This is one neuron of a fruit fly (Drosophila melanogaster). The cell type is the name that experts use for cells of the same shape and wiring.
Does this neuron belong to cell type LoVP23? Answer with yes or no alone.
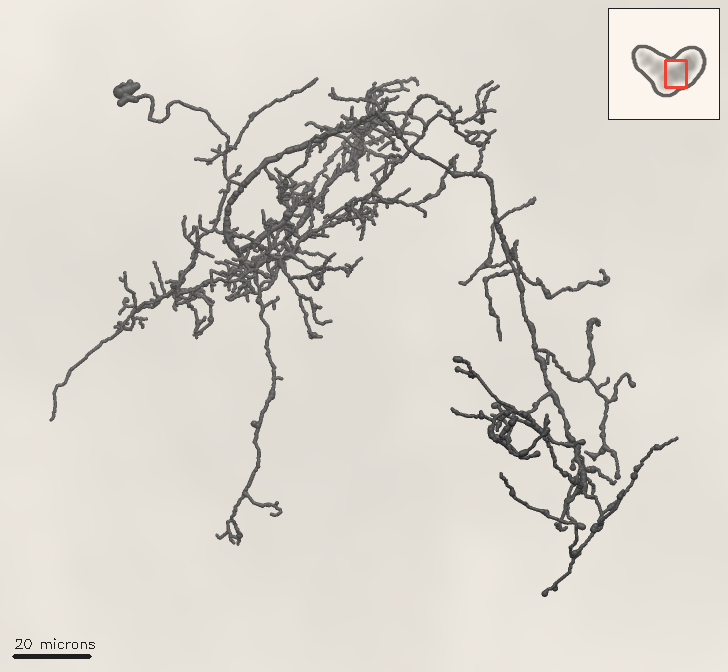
no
